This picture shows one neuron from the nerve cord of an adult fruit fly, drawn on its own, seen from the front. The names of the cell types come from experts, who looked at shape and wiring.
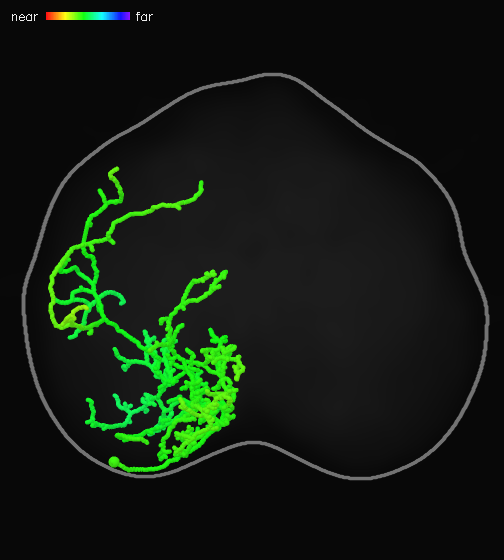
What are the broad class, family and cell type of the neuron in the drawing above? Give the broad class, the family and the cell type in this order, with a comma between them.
nerve-cord intrinsic neuron, hemilineage 04B, IN04B058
